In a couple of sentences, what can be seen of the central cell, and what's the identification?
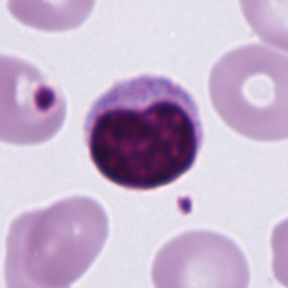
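Round, smooth outline on this one, and the cytoplasm is a pale lilac-blue. The nucleus sits toward the lower part, leaving most of the cytoplasm above it, and a shallow notch in its upper edge gives it a bean shape. So that's a large granular lymphocyte.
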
